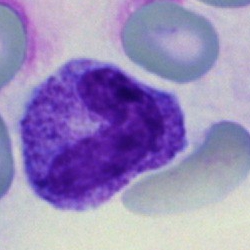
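Band neutrophil, the cell in the middle of a stained human bone marrow smear. Its outline is irregular and somewhat angular, and its cytoplasm is purple-lavender rather than pale blue. Left of centre, a small pale patch lies within the inner curve of the nucleus. No nucleoli can be seen in the nucleus.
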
